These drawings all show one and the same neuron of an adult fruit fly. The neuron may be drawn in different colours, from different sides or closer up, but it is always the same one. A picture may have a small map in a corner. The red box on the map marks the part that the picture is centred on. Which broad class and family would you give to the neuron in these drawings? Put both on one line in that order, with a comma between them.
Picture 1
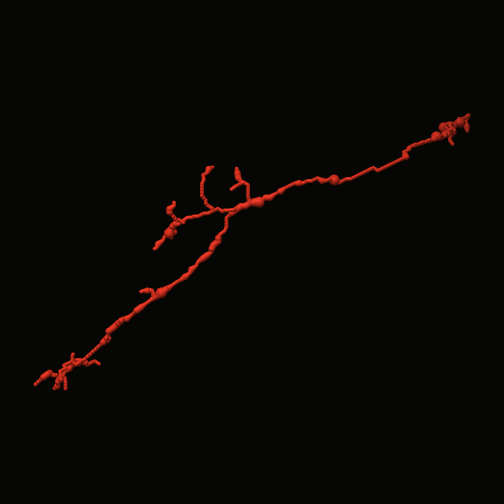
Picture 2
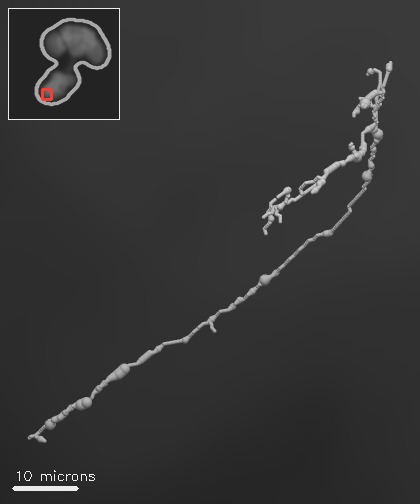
sensory neuron entering the nerve cord, class mechanosensory tactile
